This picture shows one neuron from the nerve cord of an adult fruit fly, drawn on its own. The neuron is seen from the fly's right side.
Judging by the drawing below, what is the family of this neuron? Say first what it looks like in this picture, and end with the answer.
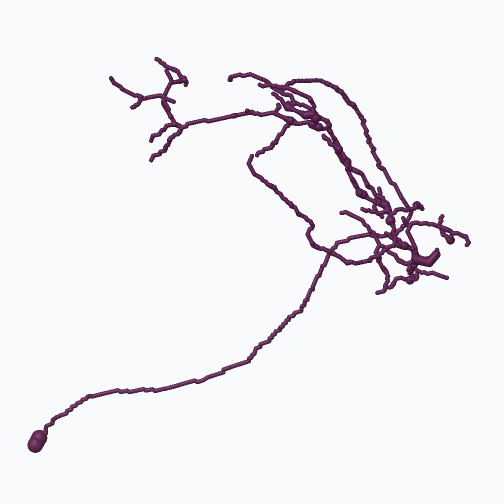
In this view it is about as wide as it is tall. It is a nerve-cord intrinsic neuron. Its family is hemilineage 02A.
